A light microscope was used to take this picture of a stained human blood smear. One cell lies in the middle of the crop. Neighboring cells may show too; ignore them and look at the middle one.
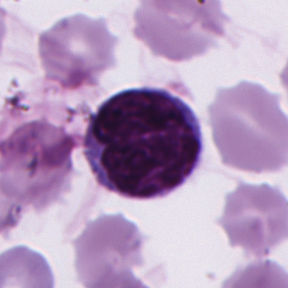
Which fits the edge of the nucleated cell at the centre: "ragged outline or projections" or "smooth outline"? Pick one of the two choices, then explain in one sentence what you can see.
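Smooth outline. The cell has a round, smooth outline.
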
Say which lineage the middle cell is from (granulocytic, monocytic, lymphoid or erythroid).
erythroid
